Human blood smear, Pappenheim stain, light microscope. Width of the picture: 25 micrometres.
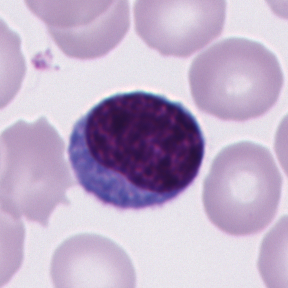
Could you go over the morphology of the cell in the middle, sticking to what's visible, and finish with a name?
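Looking at the nucleus first, it sits off-centre, toward the upper right of the cell. I can't make out any nucleoli in it. The cytoplasm forms a crescent along the lower-left side, and I see no distinct granules there. So this is a typical lymphocyte.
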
